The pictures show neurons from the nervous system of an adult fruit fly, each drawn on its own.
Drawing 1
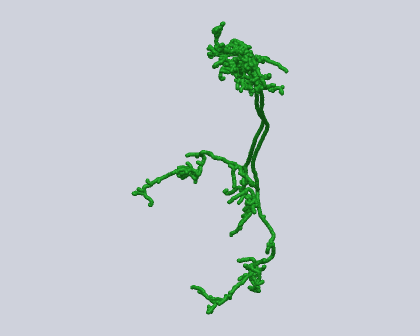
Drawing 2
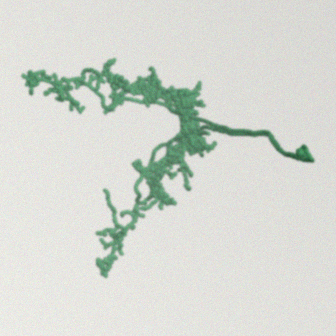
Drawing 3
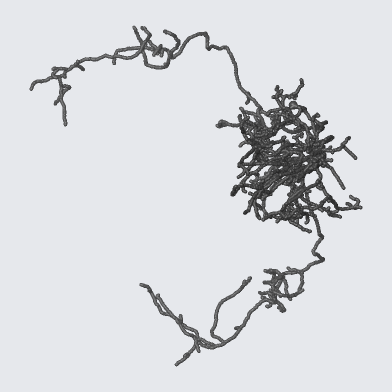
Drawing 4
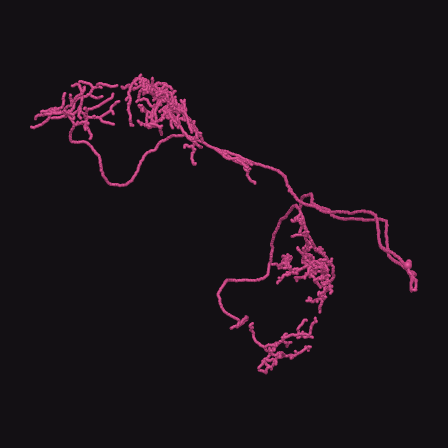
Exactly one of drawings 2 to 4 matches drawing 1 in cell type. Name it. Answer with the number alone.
3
